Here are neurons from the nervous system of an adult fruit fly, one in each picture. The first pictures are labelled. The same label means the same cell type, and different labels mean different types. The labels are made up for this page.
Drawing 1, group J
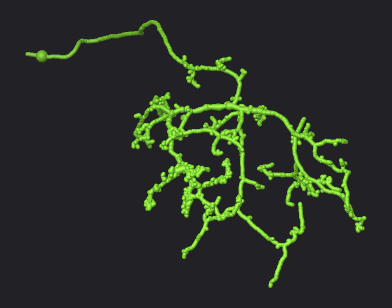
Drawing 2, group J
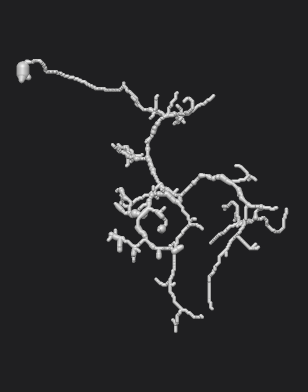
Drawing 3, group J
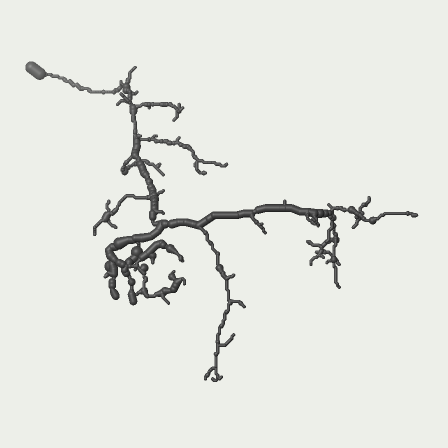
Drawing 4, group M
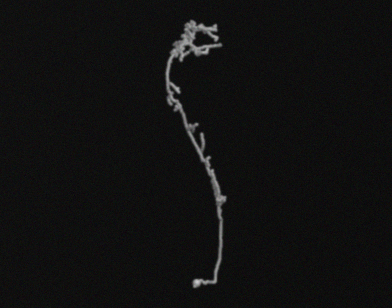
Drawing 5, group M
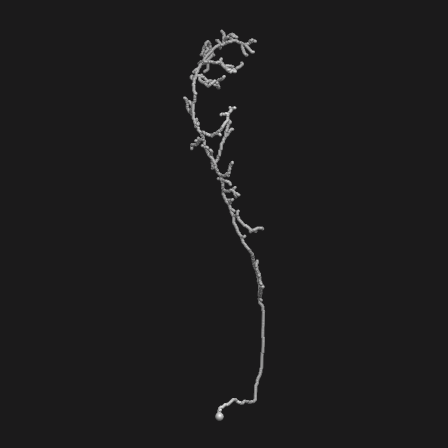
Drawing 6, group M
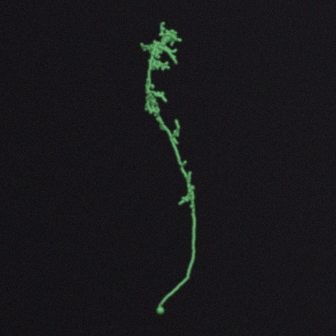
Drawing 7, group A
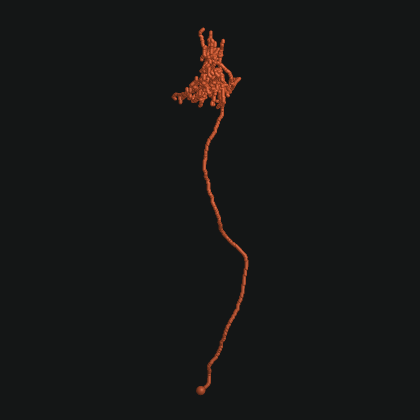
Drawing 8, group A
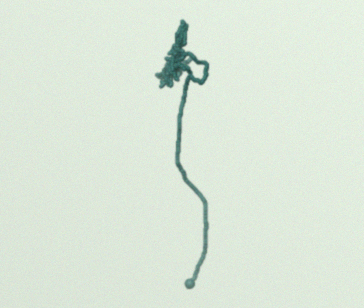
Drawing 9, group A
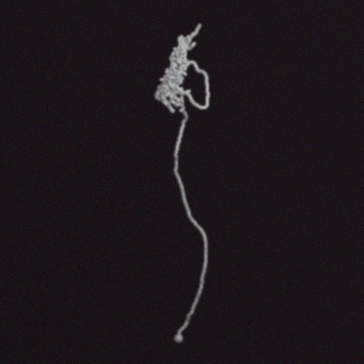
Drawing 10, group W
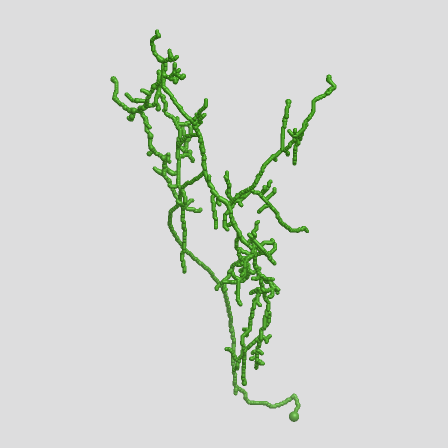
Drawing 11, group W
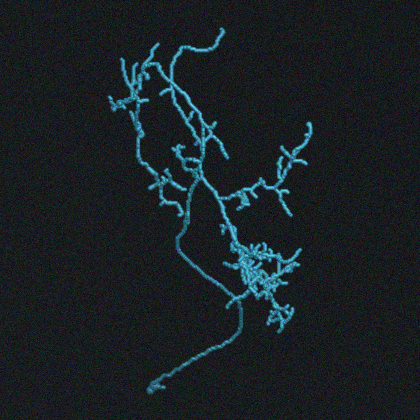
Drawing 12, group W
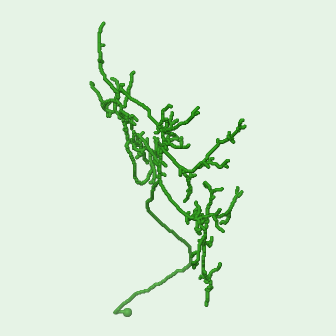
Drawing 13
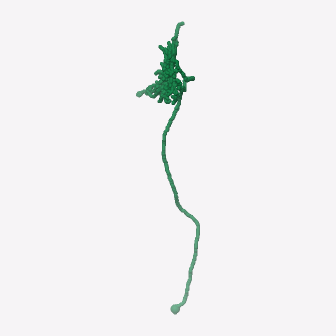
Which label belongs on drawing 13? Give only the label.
group A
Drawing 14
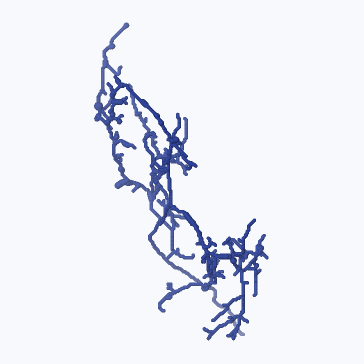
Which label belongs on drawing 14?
group W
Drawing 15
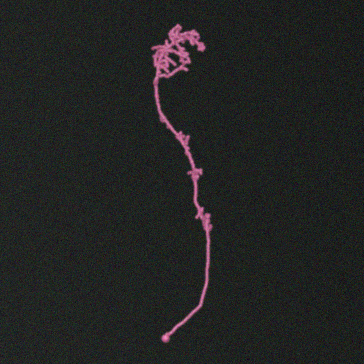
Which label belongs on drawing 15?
group M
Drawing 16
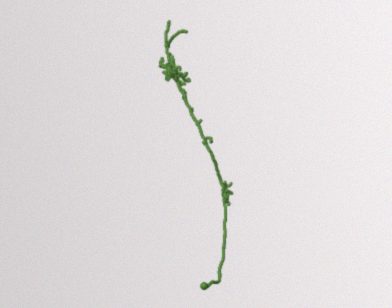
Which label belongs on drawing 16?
group M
